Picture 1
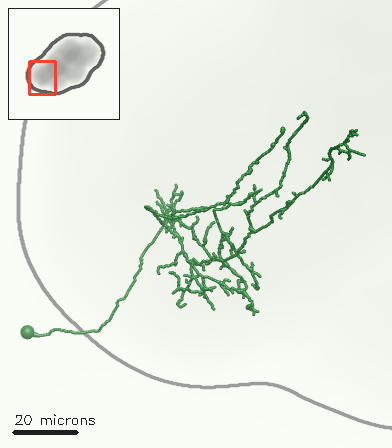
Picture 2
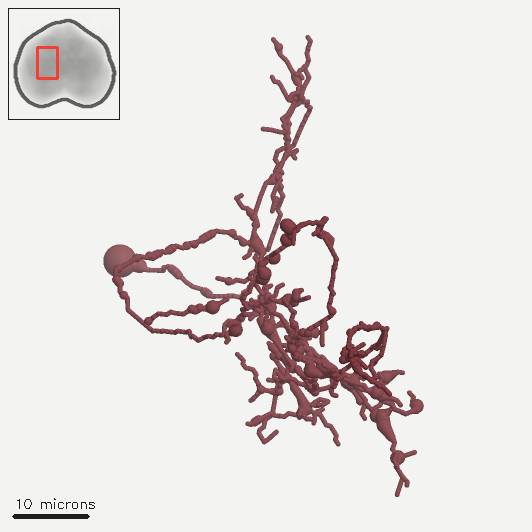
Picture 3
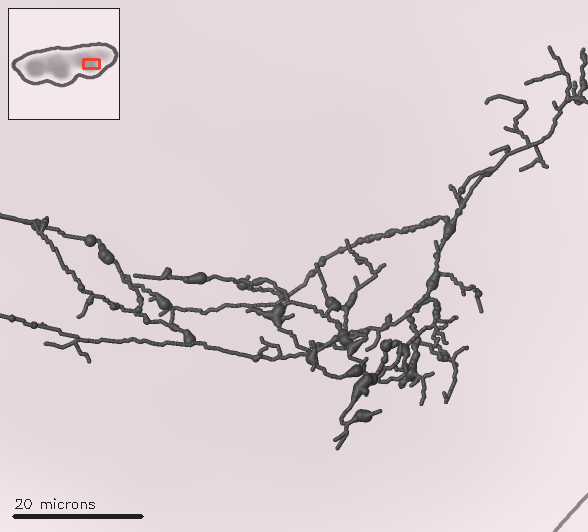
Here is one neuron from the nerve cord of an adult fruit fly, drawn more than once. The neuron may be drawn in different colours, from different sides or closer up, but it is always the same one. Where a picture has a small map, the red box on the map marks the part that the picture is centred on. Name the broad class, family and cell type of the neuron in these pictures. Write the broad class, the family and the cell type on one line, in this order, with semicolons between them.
nerve-cord intrinsic neuron; hemilineage 20A.22A; IN20A.22A077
